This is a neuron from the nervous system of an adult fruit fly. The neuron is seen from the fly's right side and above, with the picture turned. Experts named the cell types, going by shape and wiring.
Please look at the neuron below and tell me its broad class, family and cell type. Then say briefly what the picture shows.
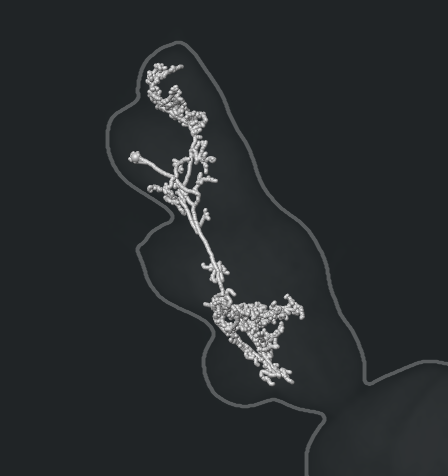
Its broad class is nerve-cord intrinsic neuron. Its family is hemilineage 05B. It is of cell type IN05B019. In this view it is taller than it is wide.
